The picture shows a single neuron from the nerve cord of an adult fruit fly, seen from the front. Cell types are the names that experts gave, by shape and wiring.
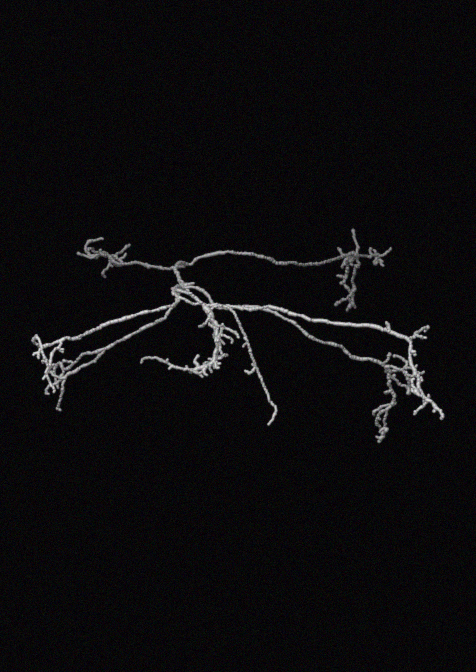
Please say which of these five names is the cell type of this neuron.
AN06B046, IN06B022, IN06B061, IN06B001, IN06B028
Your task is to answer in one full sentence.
This neuron counts as a member of the cell type IN06B028.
